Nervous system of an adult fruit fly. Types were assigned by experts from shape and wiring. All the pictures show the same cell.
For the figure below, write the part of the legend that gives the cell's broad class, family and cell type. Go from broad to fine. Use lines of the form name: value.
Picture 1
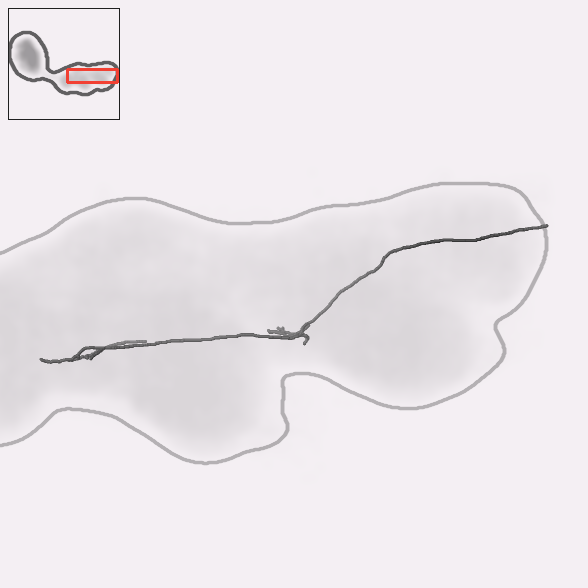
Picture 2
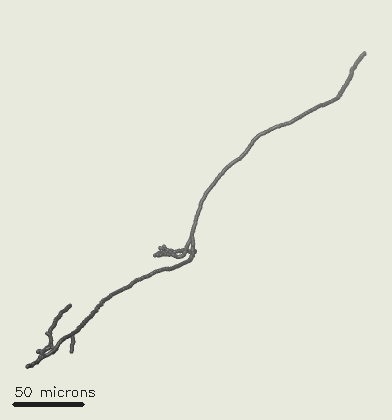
broad class: sensory neuron entering the nerve cord
family: class mechanosensory proprioceptive
cell type: SNpp01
